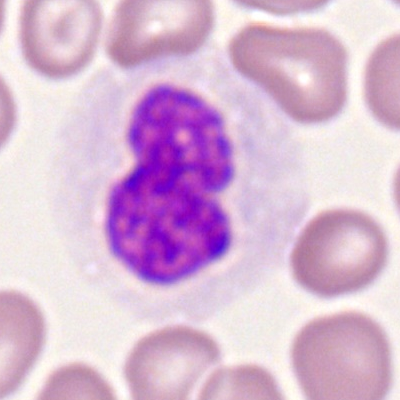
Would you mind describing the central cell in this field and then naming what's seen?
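First, the outline is roughly round. Next, the deepest notch in the nucleus lies on its left side. The cytoplasm is abundant and forms a wide rim around the nucleus, with no distinct granules visible. Last comes the name: monocyte.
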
